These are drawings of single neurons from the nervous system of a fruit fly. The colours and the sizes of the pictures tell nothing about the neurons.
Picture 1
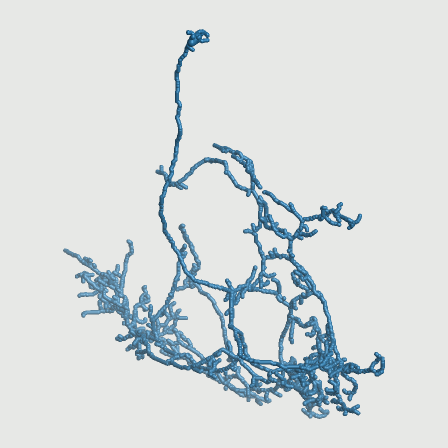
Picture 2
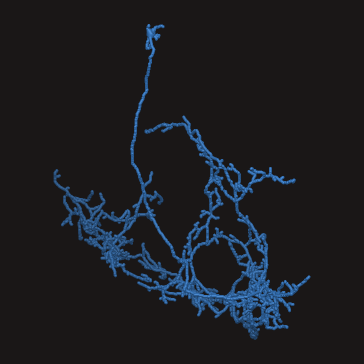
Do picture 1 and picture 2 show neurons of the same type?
yes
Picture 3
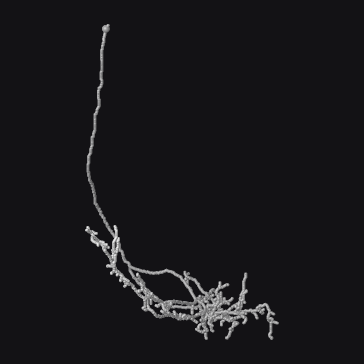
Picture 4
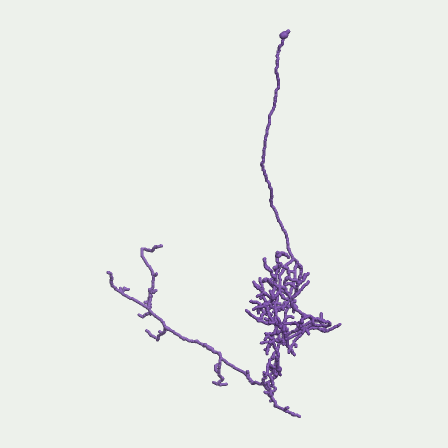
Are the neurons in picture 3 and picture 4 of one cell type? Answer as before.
no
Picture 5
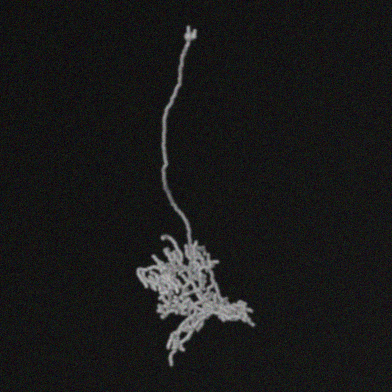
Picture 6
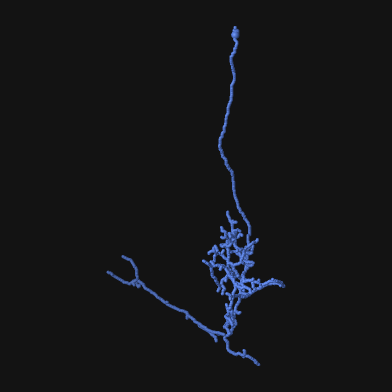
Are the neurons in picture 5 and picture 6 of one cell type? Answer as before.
no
